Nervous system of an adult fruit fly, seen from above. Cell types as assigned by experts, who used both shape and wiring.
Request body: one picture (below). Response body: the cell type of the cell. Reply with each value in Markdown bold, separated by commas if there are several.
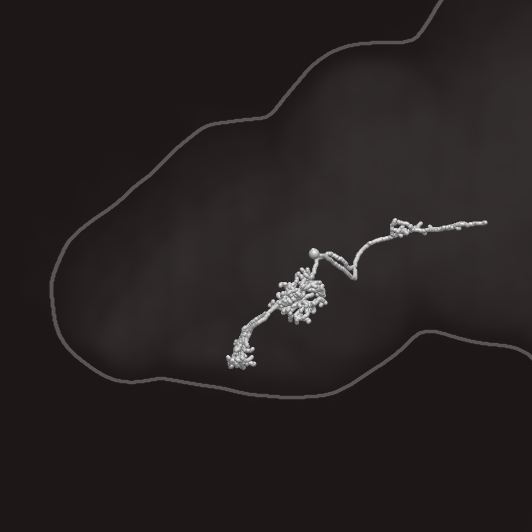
**LPLC1**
